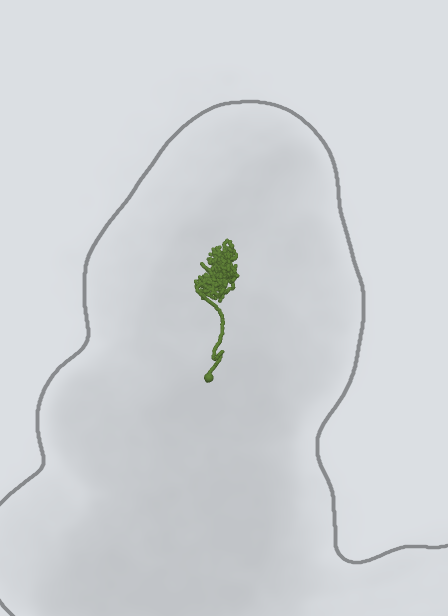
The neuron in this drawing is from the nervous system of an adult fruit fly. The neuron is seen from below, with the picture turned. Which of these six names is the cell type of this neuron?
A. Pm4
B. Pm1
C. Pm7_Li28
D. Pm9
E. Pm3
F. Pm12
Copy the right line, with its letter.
B. Pm1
